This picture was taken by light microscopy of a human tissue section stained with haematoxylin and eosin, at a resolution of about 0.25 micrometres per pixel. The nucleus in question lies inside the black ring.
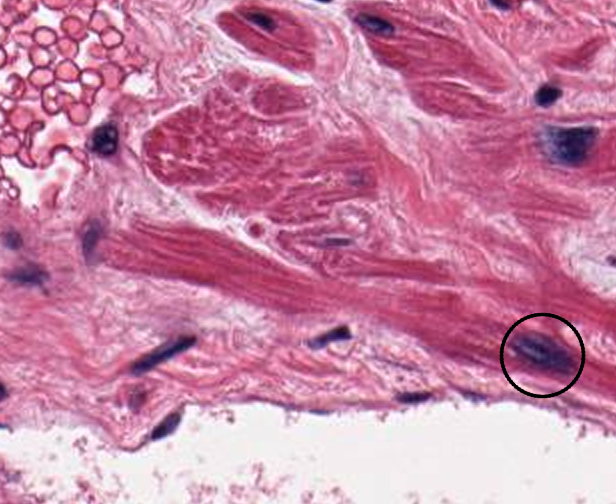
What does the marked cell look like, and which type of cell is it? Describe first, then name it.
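The nucleus is oval and elongated, with its long axis running the same way as the fibres around it. The nucleus is stained dark purple and is plumper than the thin, dark, rod-like nuclei in the paler wavy tissue nearby. The nucleus sits inside a band of deep pink cytoplasm that has fine lengthwise streaks and no sharp outline of its own. The cell lies within a bundle of parallel pink fibres running diagonally, close to the lower edge of the tissue where it borders an empty white space. The marked cell is a cardiomyocyte.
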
